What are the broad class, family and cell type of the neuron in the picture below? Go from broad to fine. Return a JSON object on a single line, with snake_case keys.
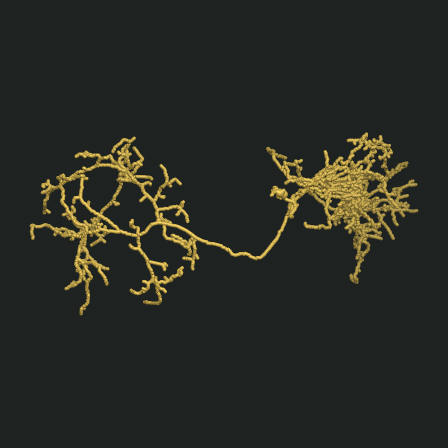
{"broad_class": "nerve-cord intrinsic neuron", "family": "hemilineage 01A", "cell_type": "IN01A018"}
